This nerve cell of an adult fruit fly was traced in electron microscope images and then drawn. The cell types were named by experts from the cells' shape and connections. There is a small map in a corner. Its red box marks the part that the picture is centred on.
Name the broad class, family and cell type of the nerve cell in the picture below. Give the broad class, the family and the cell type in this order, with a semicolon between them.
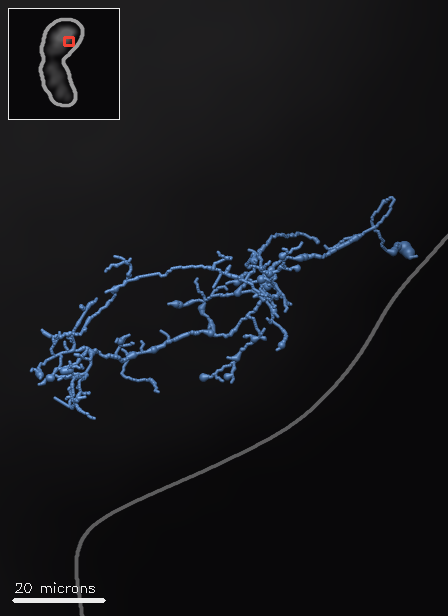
central-brain intrinsic neuron; hemilineage SLPpm1; LHPD4a1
